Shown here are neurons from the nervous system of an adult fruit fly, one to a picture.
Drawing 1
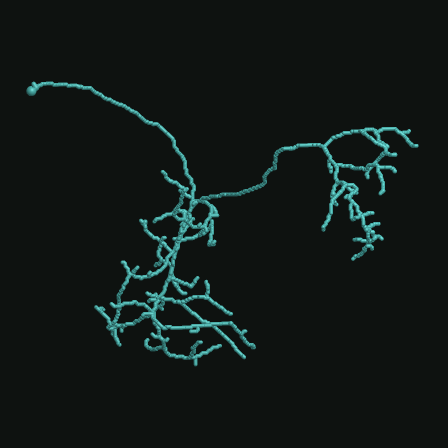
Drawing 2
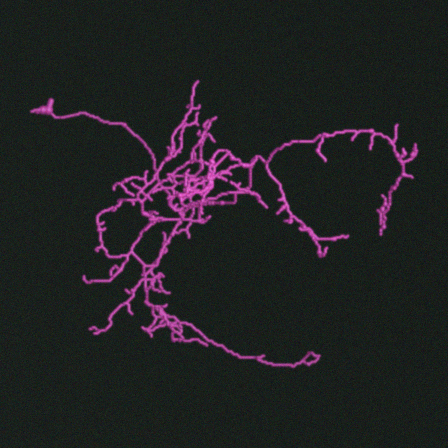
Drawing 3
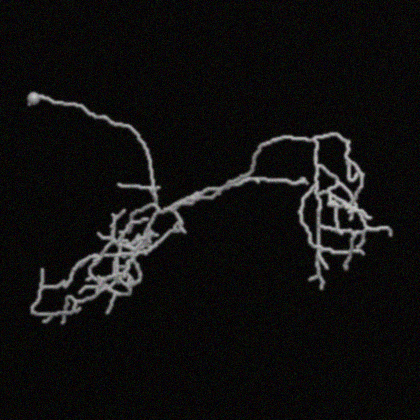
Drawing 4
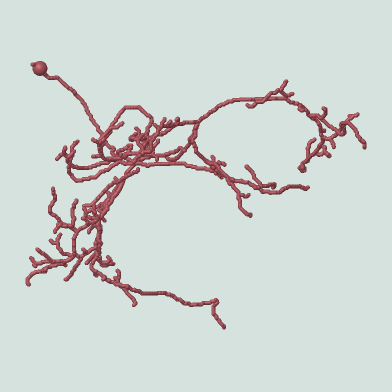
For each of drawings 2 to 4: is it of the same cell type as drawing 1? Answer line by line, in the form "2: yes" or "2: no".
2: no
3: yes
4: no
